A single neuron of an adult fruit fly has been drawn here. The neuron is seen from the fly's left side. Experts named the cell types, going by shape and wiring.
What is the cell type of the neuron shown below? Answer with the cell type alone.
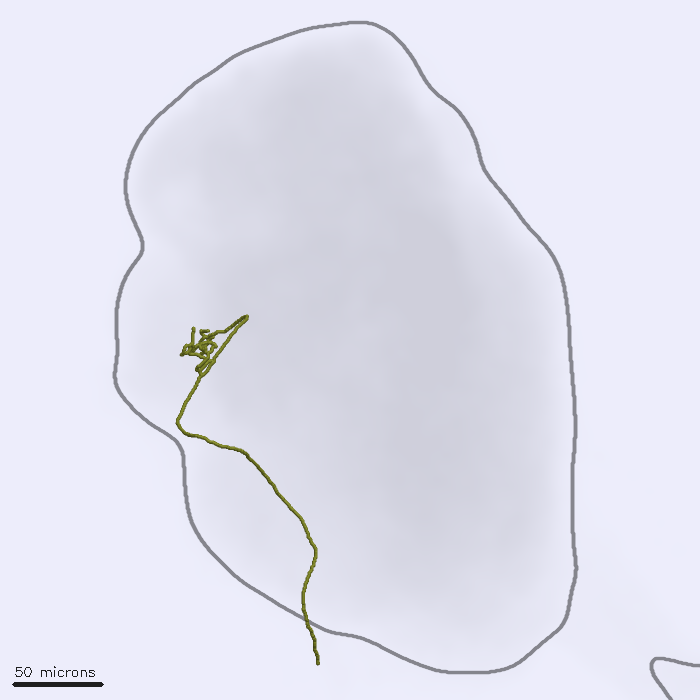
ORN_VM7d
